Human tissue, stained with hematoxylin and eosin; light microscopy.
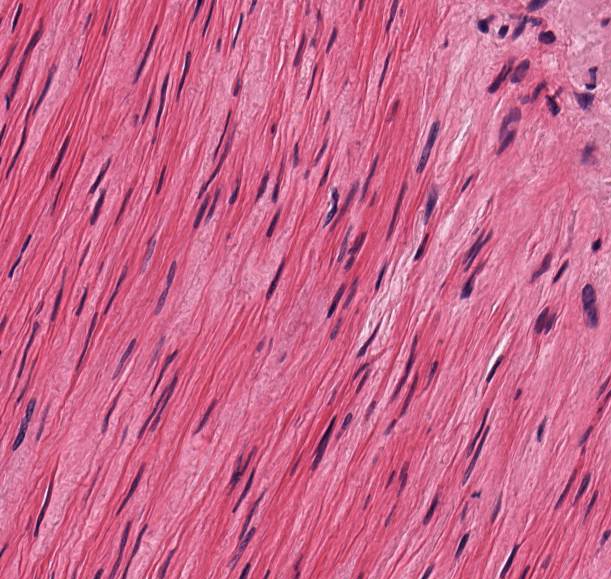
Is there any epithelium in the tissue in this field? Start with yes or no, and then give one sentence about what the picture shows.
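No. No epithelium is present anywhere in the field.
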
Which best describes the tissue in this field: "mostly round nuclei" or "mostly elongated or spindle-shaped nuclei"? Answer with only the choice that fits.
Mostly elongated or spindle-shaped nuclei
